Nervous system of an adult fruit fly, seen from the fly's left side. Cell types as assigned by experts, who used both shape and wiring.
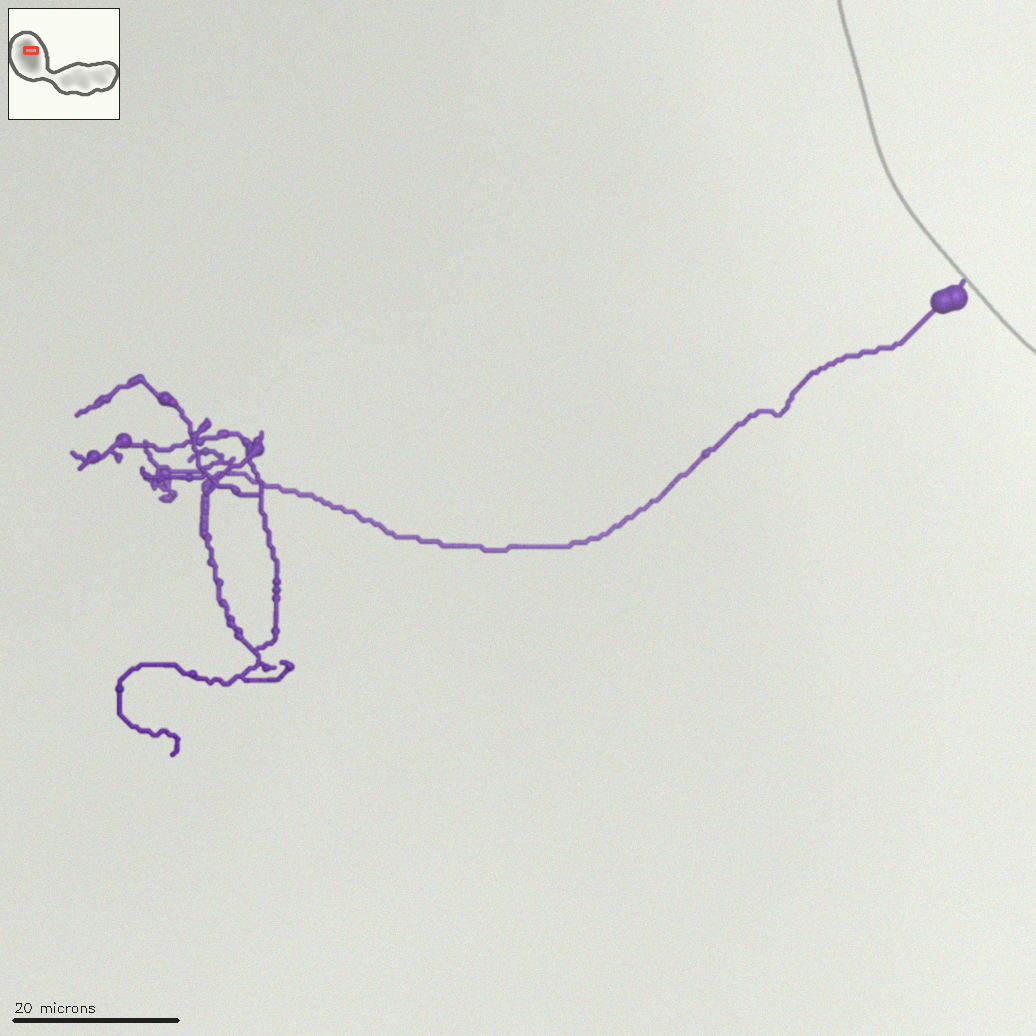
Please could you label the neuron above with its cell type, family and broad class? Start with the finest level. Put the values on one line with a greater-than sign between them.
vDeltaM > class CX > central-brain intrinsic neuron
